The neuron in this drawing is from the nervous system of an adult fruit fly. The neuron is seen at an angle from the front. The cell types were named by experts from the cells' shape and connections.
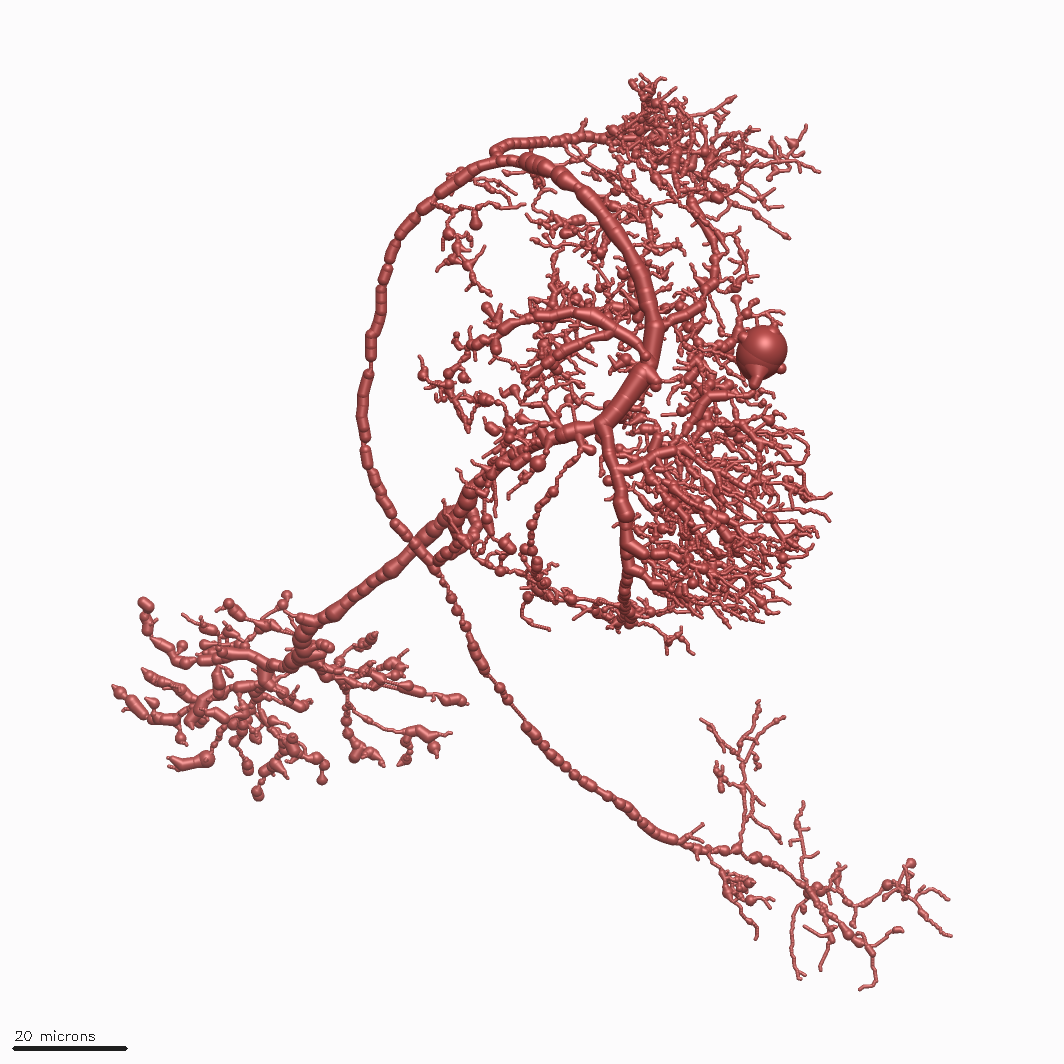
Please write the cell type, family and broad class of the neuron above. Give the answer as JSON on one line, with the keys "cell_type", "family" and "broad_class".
{"cell_type": "MBON32", "family": "MBON", "broad_class": "central-brain intrinsic neuron"}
